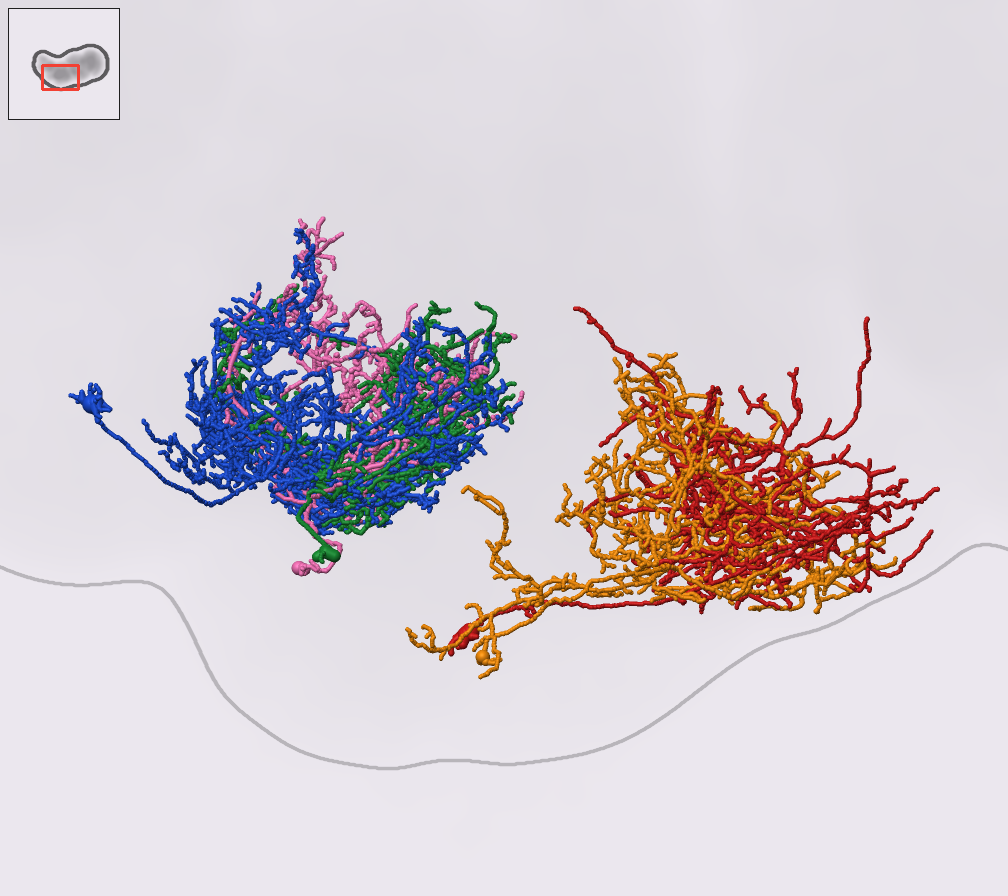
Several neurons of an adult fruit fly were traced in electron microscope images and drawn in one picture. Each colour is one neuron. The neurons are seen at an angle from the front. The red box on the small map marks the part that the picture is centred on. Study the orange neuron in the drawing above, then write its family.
hemilineage 14A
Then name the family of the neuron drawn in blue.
hemilineage 09B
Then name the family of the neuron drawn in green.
hemilineage 14A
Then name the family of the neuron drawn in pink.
hemilineage 14A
